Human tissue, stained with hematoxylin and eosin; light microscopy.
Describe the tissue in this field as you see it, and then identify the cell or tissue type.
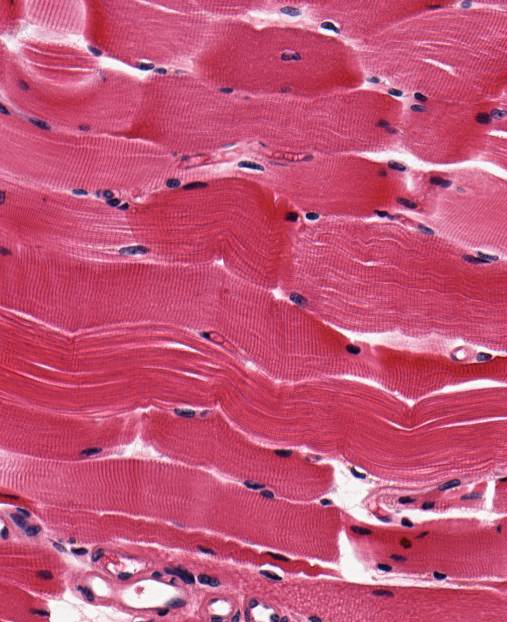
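First, the fibres: long and parallel, running roughly horizontally across the whole field. Second, branching: none, each fibre a separate band that does not join another. Third, the nuclei: small, dark blue, flattened-oval, at the fibre edges rather than the centres. This is skeletal muscle.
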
